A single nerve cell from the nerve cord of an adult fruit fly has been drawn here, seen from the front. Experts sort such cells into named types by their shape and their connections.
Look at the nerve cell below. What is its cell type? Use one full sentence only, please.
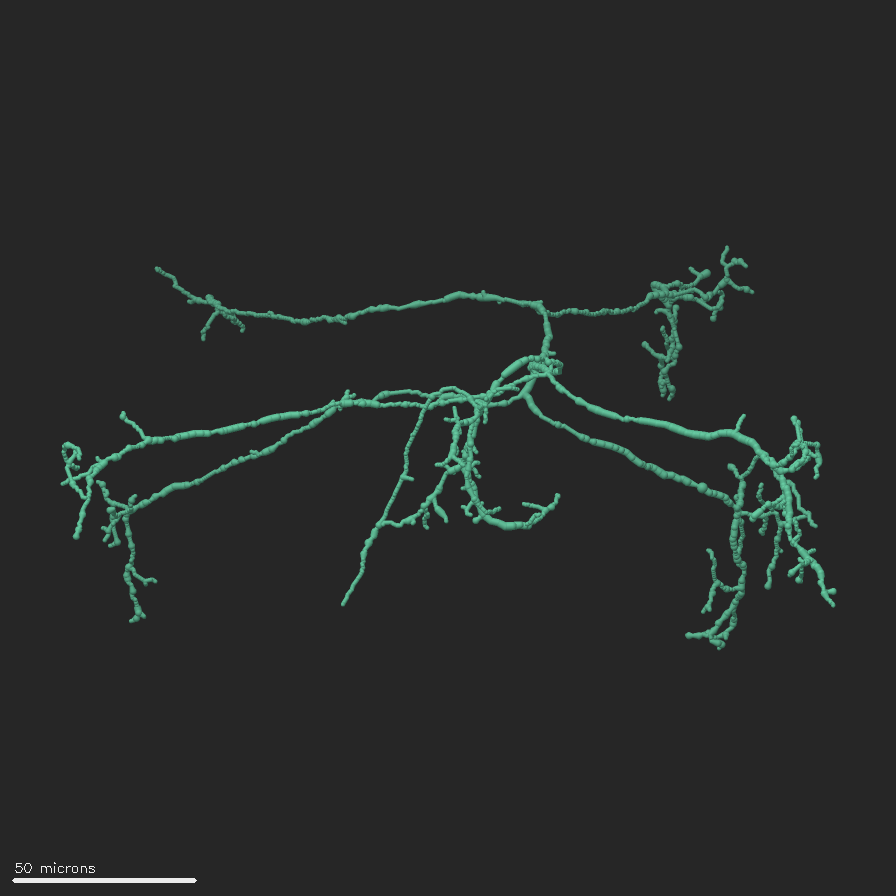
This neuron is recognized as the cell type IN06B028.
